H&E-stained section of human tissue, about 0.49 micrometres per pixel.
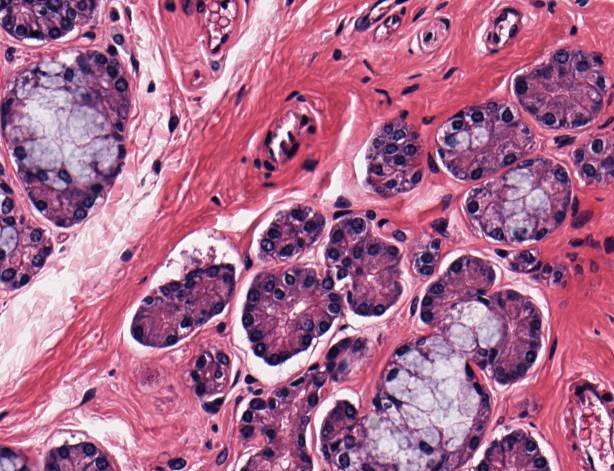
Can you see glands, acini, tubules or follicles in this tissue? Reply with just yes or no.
Yes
